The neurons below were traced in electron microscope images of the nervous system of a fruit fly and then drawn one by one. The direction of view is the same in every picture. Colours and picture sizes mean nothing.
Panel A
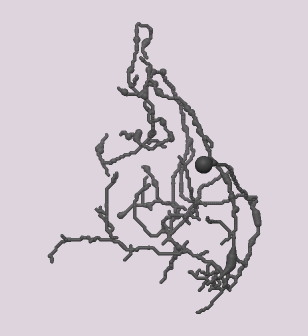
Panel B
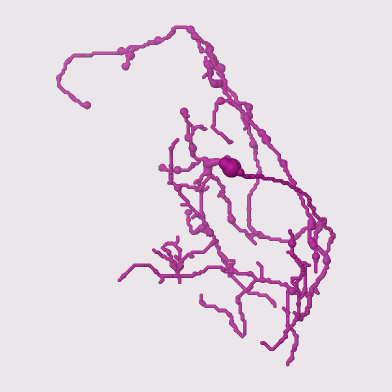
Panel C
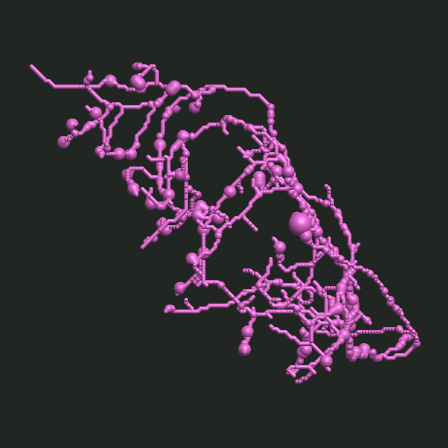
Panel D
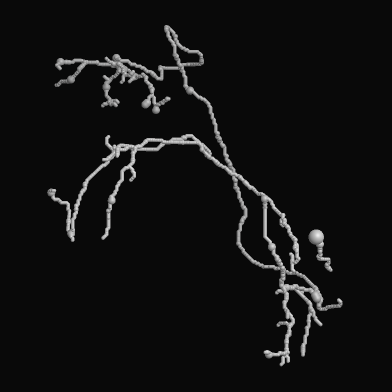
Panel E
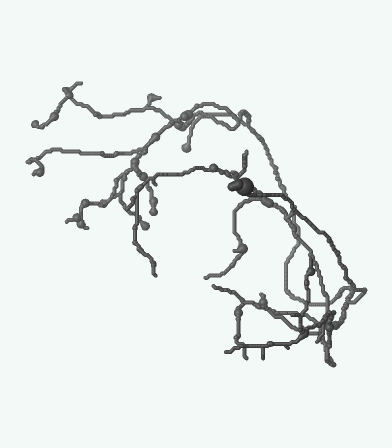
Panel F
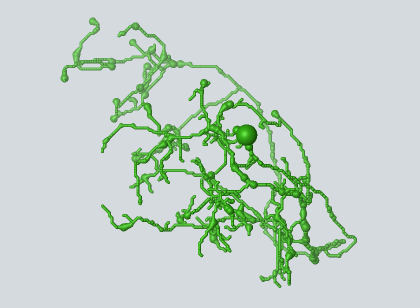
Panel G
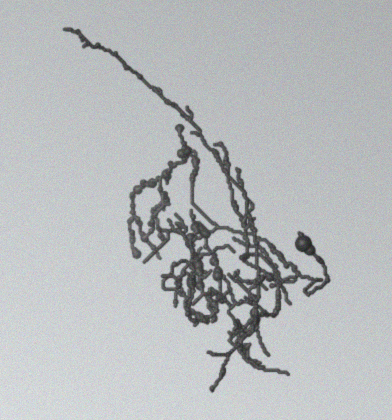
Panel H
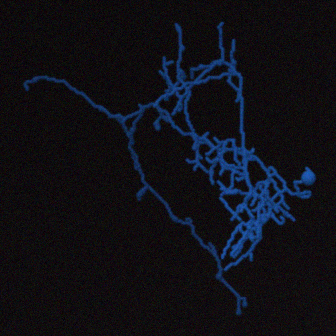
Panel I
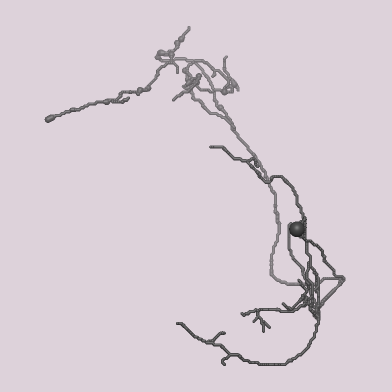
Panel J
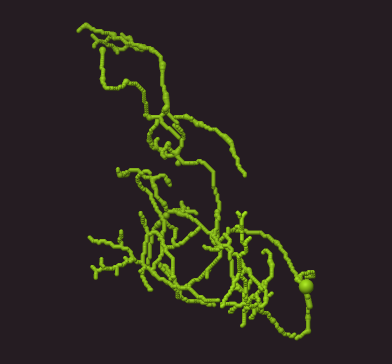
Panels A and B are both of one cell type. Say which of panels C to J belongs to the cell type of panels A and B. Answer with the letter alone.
J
